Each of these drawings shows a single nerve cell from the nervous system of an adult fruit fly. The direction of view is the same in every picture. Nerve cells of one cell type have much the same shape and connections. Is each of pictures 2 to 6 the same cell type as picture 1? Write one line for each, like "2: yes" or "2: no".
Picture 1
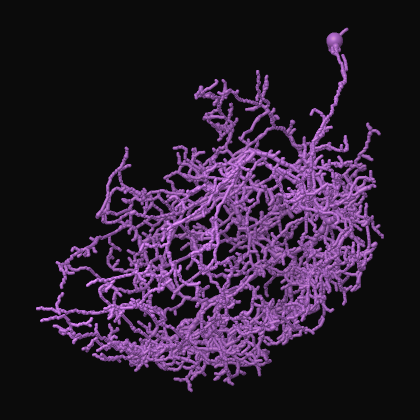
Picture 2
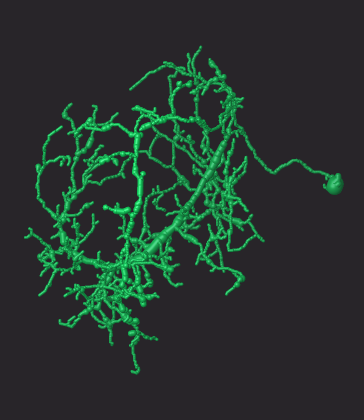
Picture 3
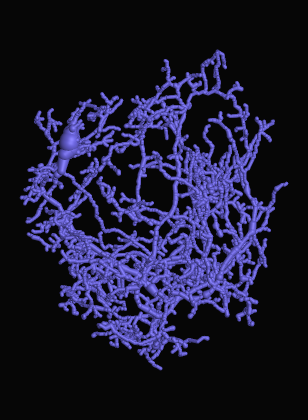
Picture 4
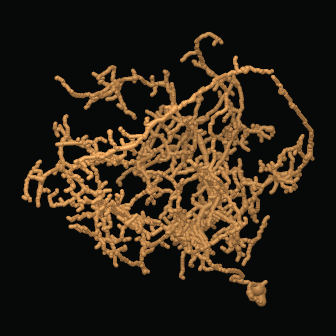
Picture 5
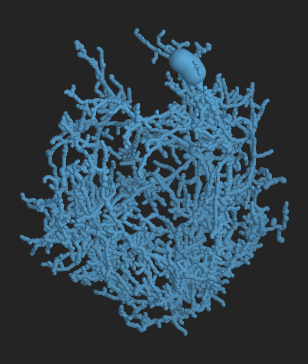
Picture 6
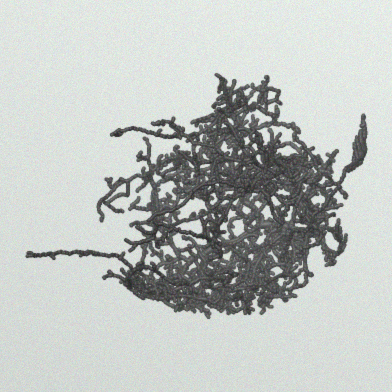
2: no
3: yes
4: no
5: yes
6: yes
